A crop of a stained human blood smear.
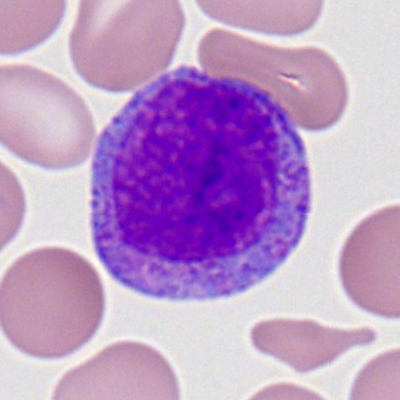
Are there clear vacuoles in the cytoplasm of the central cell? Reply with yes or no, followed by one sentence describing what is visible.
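No. No vacuoles are seen in the cytoplasm.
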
